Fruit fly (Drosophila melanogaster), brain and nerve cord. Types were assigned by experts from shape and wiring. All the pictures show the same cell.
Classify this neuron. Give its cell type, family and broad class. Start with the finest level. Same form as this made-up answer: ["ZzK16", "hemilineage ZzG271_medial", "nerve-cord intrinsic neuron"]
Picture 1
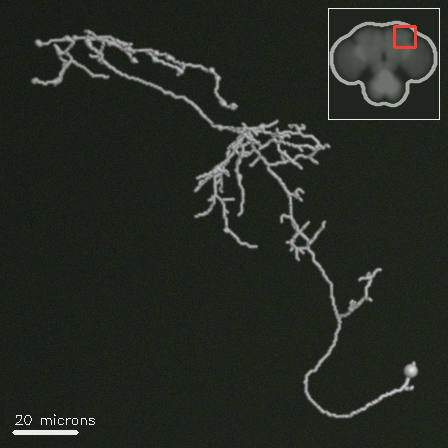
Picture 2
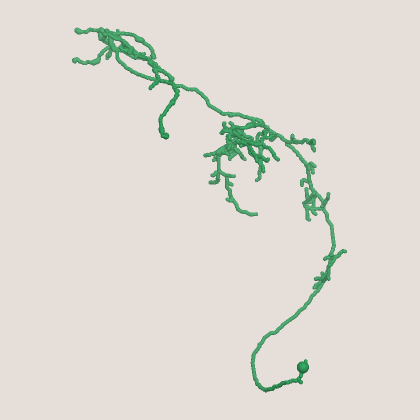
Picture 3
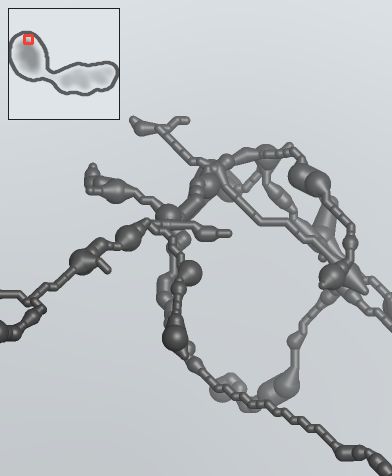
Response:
["CB2467", "hemilineage LHa3", "central-brain intrinsic neuron"]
